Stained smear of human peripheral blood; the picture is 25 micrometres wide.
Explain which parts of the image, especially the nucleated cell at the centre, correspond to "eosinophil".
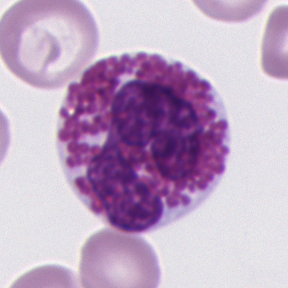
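So this is meant to be an eosinophil; let me start with the nucleus. Its chromatin is dense, dark purple and clumped.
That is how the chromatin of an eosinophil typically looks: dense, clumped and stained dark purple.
Now the cytoplasm: coarse round granules of similar size fill it, and they are reddish-purple rather than blue-black.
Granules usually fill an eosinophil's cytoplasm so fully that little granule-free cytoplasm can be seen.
That fits here, and what shows between the granules is very pale. Across, the cell measures about 16 micrometres.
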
